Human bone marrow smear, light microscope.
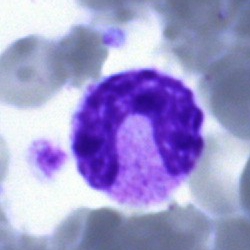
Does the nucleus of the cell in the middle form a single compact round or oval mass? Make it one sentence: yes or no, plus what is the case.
No, the nucleus is stretched into a curved band and lacks separate lobes.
